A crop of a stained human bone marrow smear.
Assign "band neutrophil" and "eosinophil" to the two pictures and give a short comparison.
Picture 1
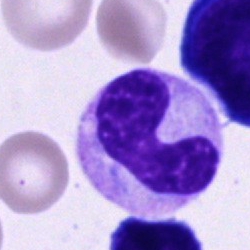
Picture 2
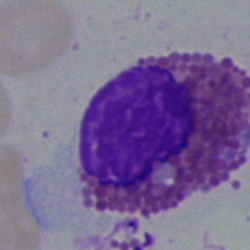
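Picture 1 shows a band neutrophil; picture 2 shows an eosinophil. Point one, the border: round and smooth in picture 1, but beaded in picture 2 where the granules reach the edge.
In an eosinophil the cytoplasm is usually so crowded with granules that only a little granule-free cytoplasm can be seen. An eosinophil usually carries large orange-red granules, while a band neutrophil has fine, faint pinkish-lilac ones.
Point two, the cytoplasm: in picture 1 it is plentiful and pale lilac. Point three, the nucleus: in picture 1 the chromatin is dark purple and coarsely clumped, with no nucleoli to be seen, while in picture 2 the nucleus sits toward the left side of the cell.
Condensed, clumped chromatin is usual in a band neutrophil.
Point four, the surroundings: a larger, darkly stained nucleated cell lies against the upper right edge of the cell in picture 1, and a pale bluish smudge lies beside the cell at its lower left in picture 2.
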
